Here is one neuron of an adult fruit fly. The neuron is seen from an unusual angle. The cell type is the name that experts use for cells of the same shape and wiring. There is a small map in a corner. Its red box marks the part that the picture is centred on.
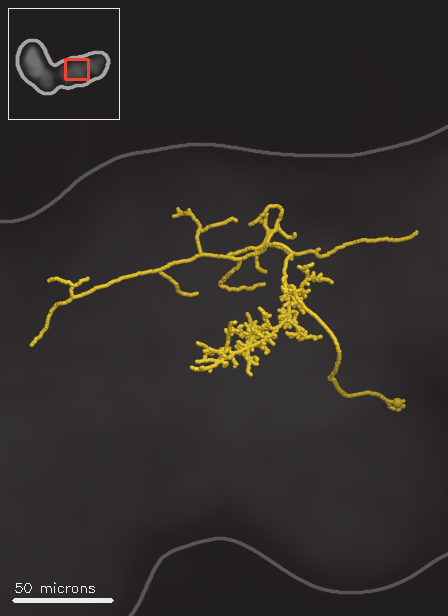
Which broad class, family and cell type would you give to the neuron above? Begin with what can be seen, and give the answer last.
By the scale bar it is about 200 microns wide in this view. Dozens of branch ends can be seen. This is a nerve-cord intrinsic neuron. Its family is hemilineage 06A. Its cell type is IN06A065.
